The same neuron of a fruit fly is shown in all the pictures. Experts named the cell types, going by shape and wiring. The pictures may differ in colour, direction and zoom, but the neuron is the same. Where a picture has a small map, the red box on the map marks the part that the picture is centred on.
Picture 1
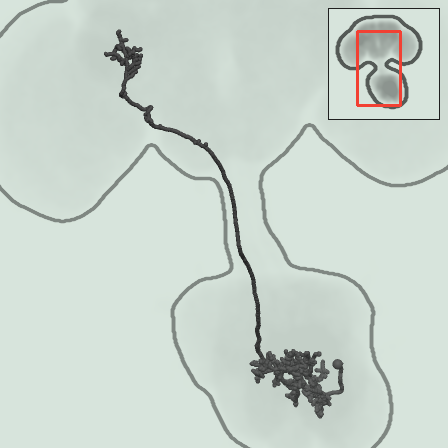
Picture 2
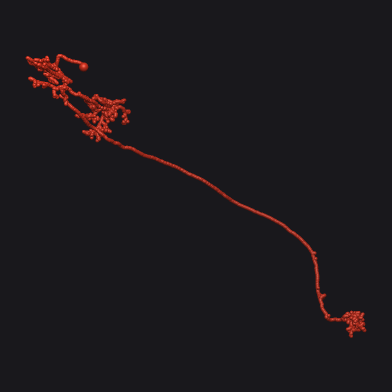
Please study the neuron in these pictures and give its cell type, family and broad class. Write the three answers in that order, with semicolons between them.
AN08B034; hemilineage 08B; ascending neuron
